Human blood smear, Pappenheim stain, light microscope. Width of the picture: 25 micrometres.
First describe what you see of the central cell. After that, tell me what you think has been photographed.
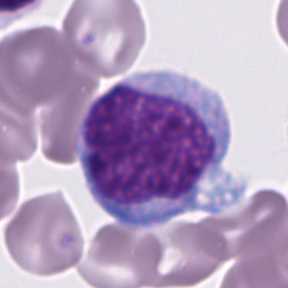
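Let your eye rest first on the nucleus, about 11 micrometres across and filling about 60% of the cell's area. It lies off-centre, toward the left, with a wider band of pale blue cytoplasm on its right side than on its left. The cell outline is roughly round, though ragged and frayed at the lower right. The cell is a monocyte.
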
